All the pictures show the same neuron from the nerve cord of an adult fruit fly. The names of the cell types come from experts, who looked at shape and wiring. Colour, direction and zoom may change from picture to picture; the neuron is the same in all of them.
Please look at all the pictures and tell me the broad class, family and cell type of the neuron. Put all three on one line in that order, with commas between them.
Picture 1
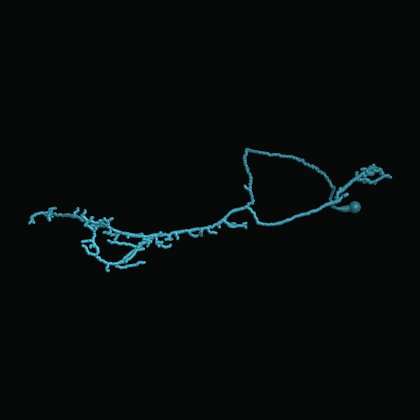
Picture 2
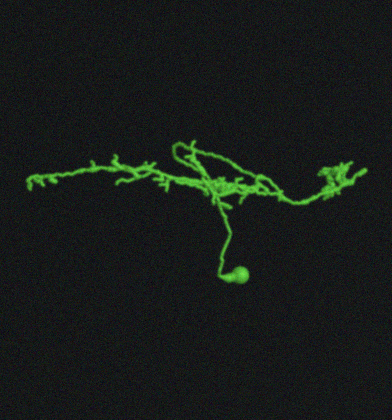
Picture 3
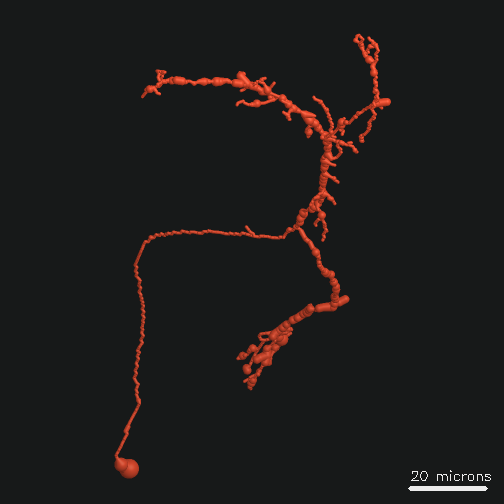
nerve-cord intrinsic neuron, hemilineage 21A, IN21A041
